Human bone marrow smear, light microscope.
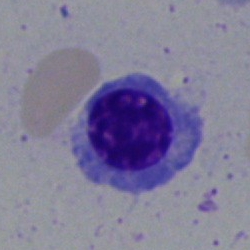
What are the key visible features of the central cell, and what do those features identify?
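Irregular, slightly scalloped, ruffled edges outline the central cell. Dark purple chromatin is coarsely clumped, with small paler patches between the clumps. The nucleus fills most of the cell, leaving a moderate rim of blue cytoplasm visible on all sides. This is an erythroblast.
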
